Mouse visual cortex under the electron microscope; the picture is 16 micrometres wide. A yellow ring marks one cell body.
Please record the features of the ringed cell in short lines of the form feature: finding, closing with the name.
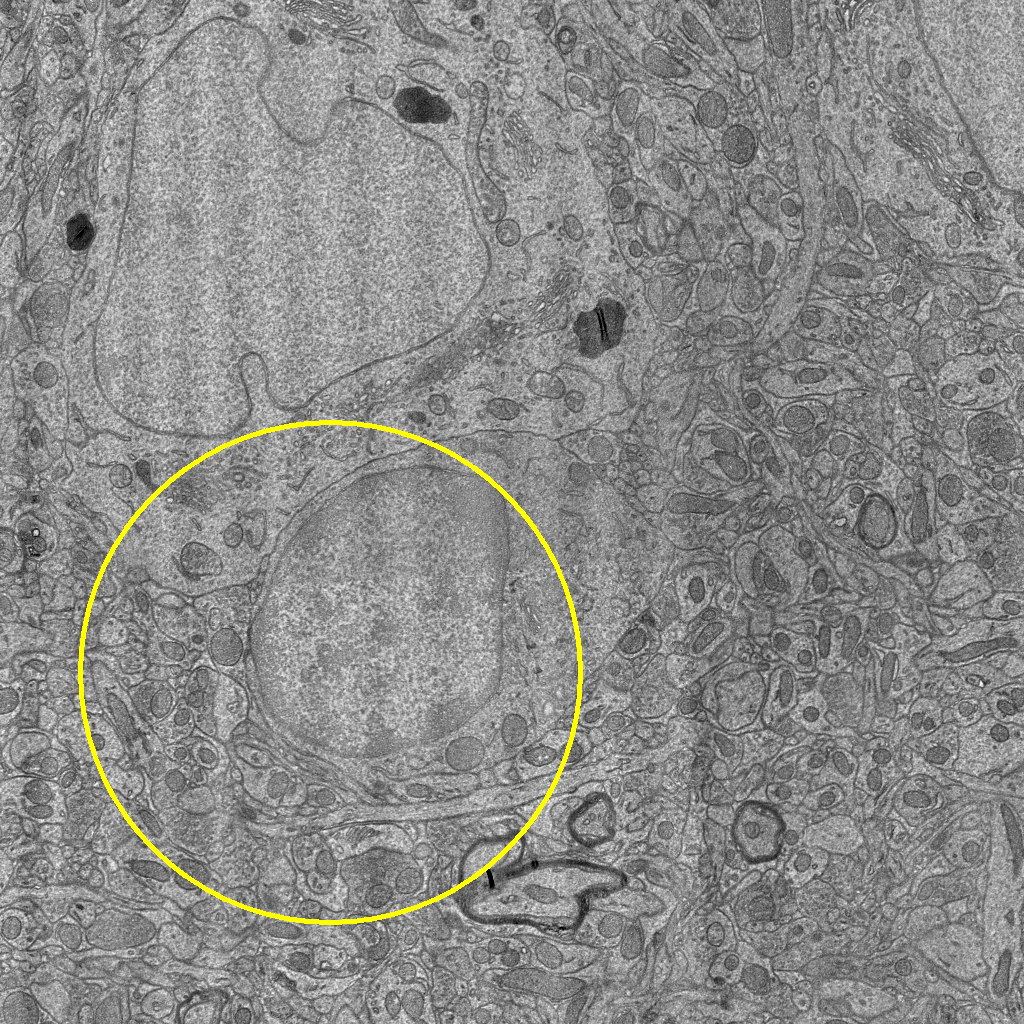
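Nuclear shape: round to oval
Envelope: smooth, without deep infoldings
Nucleolus: no distinct dark nucleolus seen
Cytoplasm: no dark lipofuscin granules seen
Cell type: oligodendrocyte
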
